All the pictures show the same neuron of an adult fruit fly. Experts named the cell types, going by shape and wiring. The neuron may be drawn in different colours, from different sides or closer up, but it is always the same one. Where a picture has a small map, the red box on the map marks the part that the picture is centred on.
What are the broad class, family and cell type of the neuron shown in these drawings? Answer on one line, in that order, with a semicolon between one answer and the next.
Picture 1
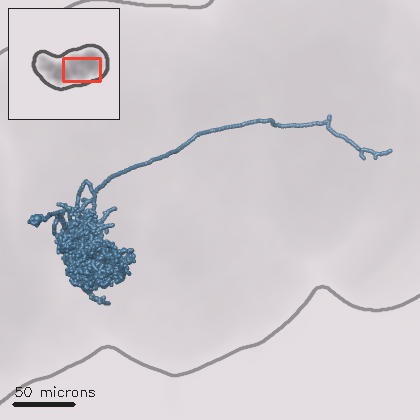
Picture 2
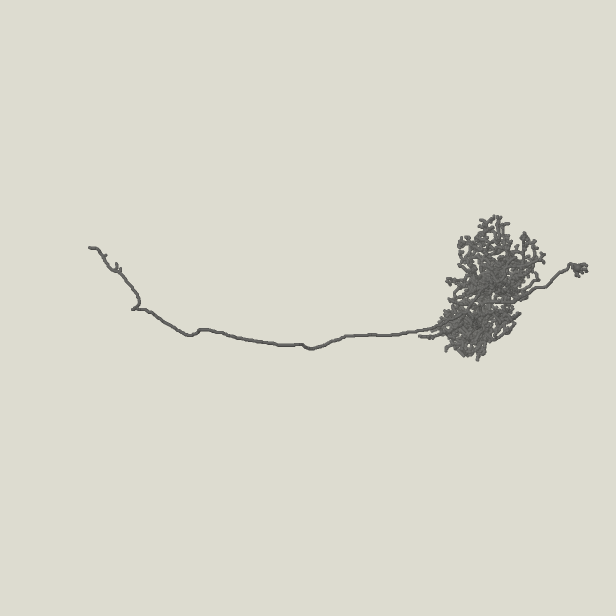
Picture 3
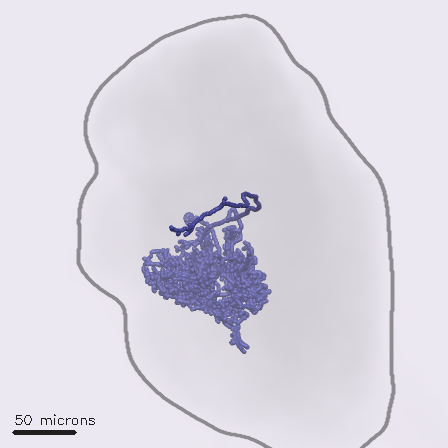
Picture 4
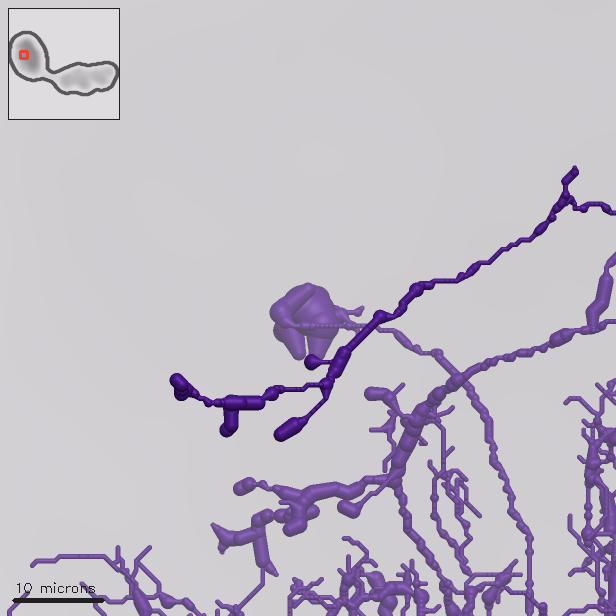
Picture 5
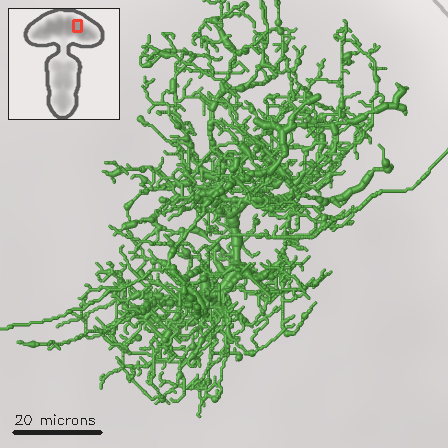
central-brain intrinsic neuron; hemilineage VLPl&d1_lateral; WED046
